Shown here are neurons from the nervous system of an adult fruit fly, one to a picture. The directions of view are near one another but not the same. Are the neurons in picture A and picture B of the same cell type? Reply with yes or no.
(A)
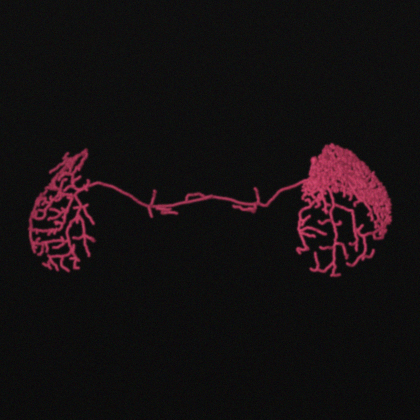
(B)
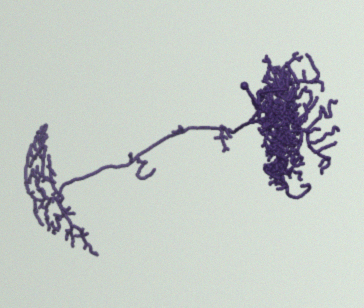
yes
